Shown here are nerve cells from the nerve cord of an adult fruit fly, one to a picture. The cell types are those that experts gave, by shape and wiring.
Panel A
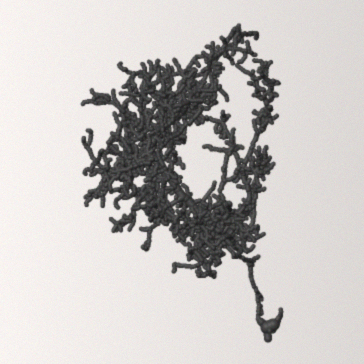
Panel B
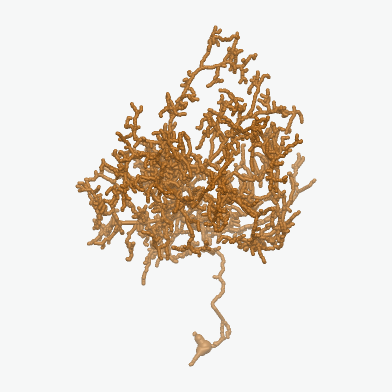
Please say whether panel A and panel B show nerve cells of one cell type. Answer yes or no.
yes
